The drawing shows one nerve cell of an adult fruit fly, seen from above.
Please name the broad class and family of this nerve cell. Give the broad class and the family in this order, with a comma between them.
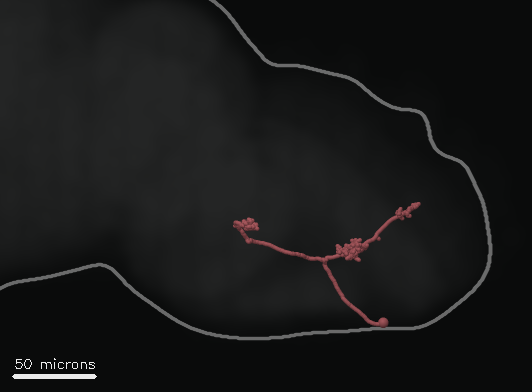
optic-lobe intrinsic neuron, T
